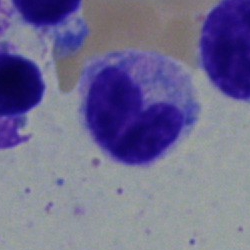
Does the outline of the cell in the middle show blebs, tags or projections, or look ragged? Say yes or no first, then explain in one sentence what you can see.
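No. The cell outline is roughly round with a smooth edge.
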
